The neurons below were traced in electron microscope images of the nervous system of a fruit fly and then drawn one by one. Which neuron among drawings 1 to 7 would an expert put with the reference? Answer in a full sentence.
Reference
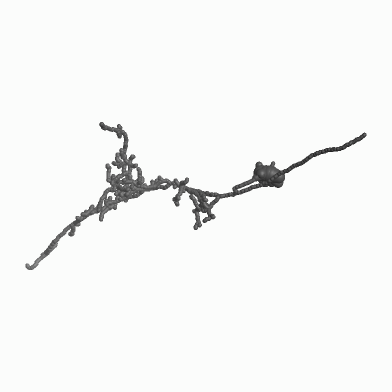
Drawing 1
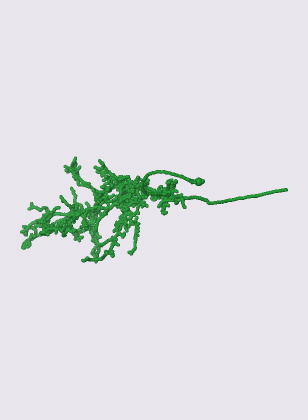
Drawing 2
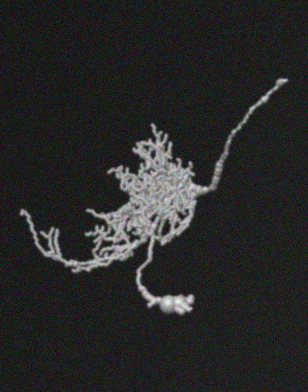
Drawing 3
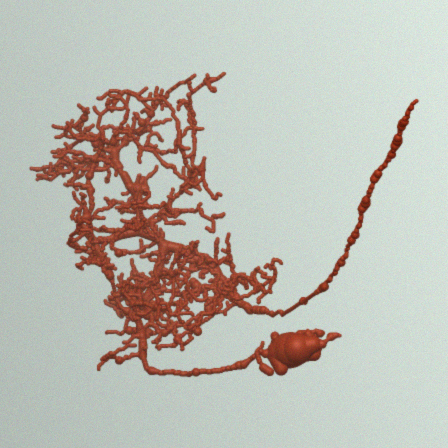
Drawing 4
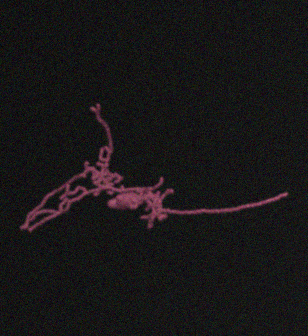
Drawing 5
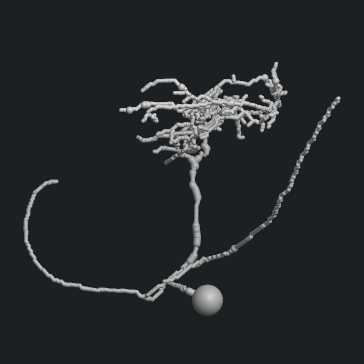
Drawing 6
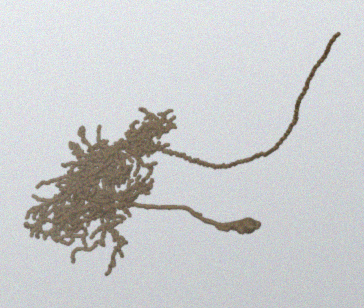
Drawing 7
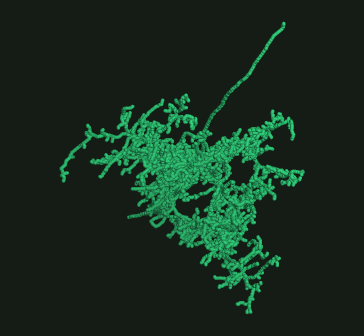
Drawing 4 shows a neuron of the same cell type.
